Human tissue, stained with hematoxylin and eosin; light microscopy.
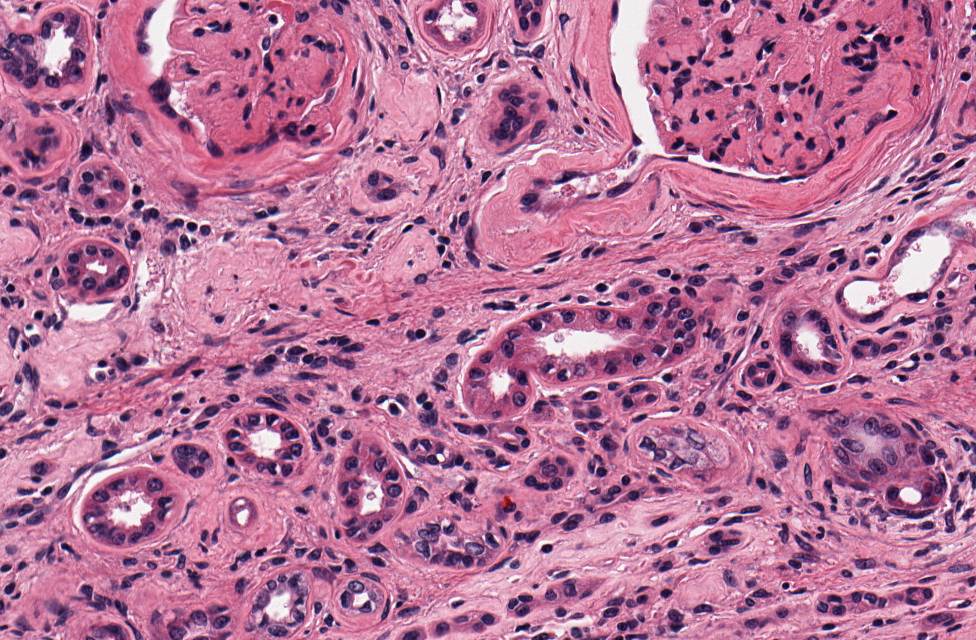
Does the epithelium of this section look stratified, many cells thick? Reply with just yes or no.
No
